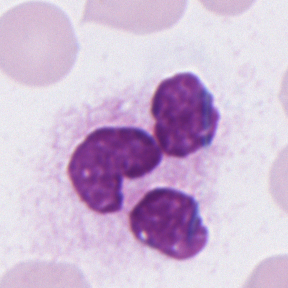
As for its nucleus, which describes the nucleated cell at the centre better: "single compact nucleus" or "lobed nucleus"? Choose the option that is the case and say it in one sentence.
What this cell has is a nucleus split into lobes.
